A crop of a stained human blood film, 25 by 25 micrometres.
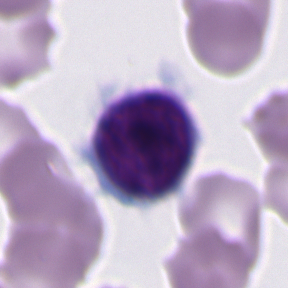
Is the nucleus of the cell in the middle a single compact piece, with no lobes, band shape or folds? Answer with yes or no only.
Yes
